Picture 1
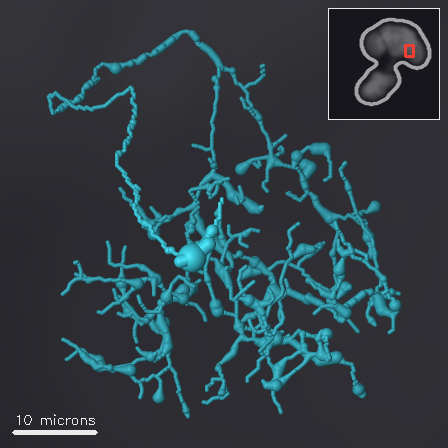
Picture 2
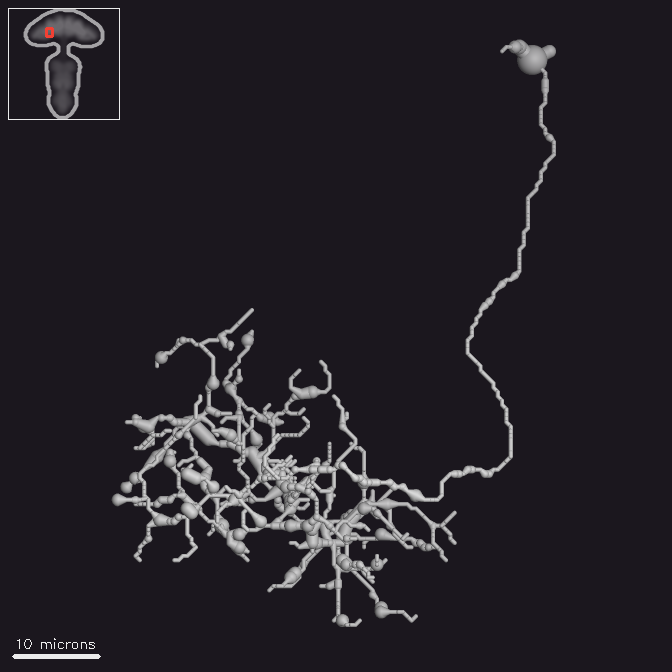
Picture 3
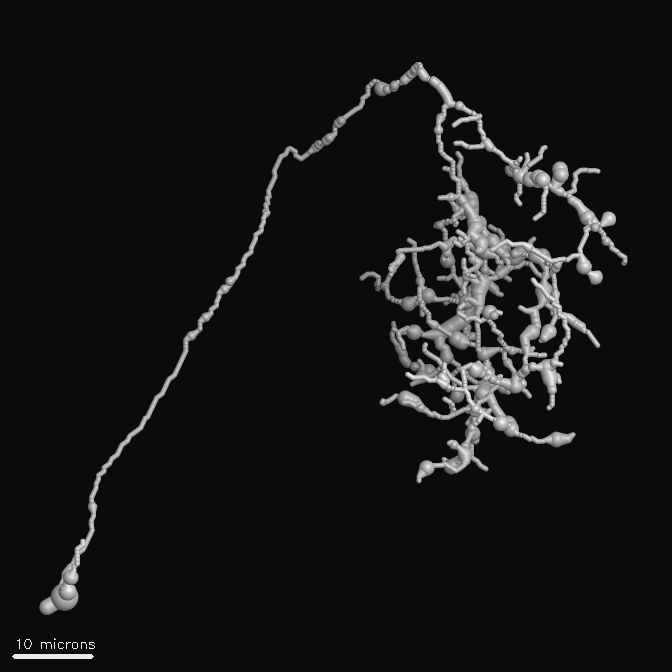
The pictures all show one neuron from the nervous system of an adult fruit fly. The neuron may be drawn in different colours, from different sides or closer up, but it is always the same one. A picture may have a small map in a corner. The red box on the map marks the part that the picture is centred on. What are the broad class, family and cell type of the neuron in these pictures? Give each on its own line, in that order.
optic-lobe intrinsic neuron
Li
Li34a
